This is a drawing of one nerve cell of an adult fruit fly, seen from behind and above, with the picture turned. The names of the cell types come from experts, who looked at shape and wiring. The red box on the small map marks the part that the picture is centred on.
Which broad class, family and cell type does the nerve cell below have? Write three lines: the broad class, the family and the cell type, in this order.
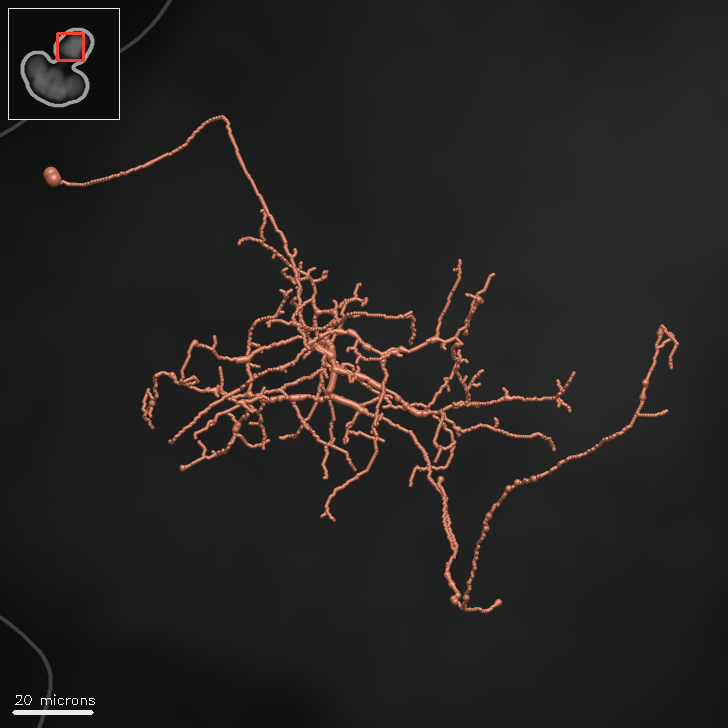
nerve-cord intrinsic neuron
hemilineage 08B
IN08B083_d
